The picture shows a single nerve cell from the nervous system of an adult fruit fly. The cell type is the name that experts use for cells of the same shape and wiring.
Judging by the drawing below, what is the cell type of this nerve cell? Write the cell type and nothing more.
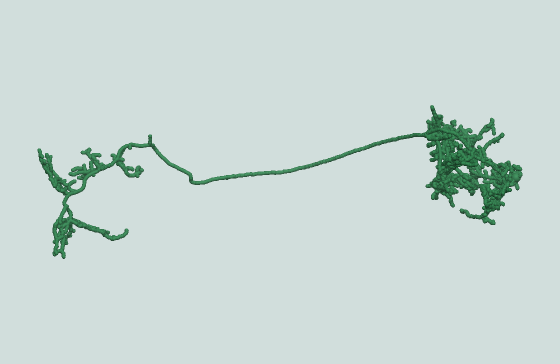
AN06B004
